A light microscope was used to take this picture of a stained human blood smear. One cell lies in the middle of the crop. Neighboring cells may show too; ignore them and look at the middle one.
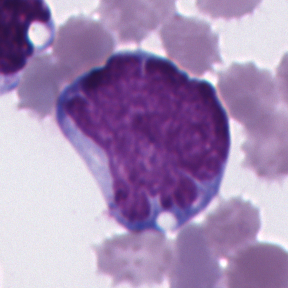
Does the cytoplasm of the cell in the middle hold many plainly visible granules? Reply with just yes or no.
No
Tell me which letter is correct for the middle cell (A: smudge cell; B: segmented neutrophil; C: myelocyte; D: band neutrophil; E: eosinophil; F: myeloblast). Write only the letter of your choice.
F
